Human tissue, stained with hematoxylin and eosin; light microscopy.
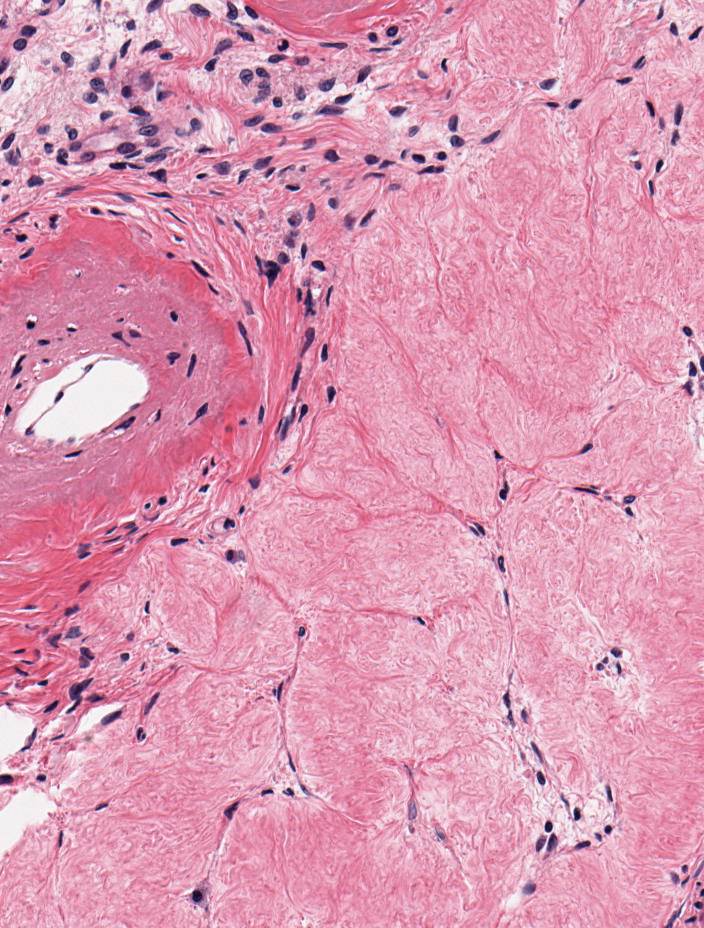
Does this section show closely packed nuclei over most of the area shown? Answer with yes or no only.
No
